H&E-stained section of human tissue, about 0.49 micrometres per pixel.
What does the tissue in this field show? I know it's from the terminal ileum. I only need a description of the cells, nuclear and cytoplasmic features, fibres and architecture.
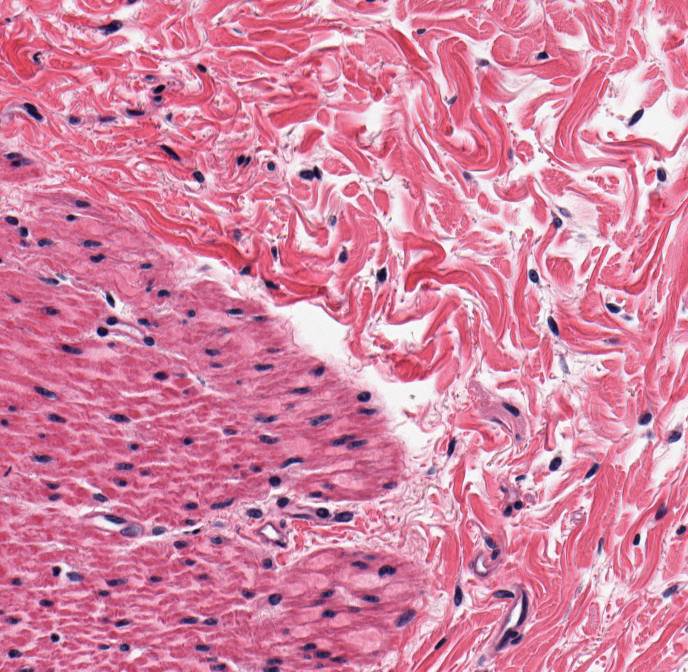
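Muscle cells in this field carry elongated, cigar-shaped dark nuclei within pink cytoplasm. The connective tissue is built of thick, wavy, deeply eosinophilic collagen bundles running in many directions. Sparse, small, dark spindle-shaped fibroblast nuclei lie scattered between these bundles. Epithelium is absent throughout the field.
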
